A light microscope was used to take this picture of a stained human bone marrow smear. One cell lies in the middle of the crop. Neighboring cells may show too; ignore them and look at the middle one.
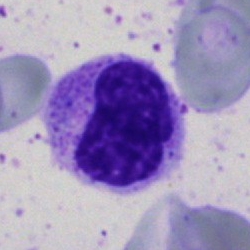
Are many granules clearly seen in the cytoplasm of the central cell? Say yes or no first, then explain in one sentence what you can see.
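Yes. The cytoplasm holds many fine purple granules.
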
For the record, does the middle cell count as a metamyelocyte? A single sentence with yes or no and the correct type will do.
No, the cell at the centre is categorised not as a metamyelocyte but as a myelocyte.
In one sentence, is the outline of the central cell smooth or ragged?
You can see a smooth boundary, with no projections sticking out.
